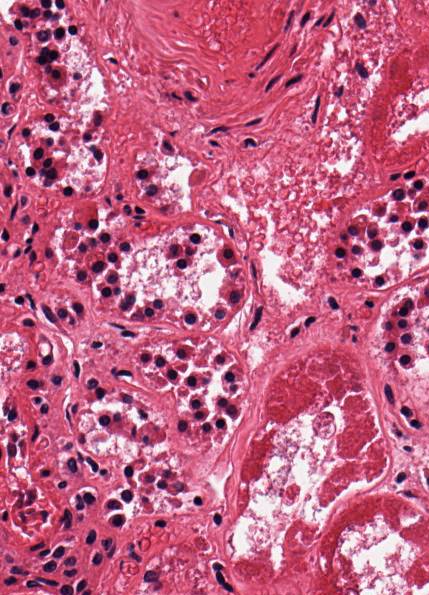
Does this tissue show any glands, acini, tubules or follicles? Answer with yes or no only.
Yes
